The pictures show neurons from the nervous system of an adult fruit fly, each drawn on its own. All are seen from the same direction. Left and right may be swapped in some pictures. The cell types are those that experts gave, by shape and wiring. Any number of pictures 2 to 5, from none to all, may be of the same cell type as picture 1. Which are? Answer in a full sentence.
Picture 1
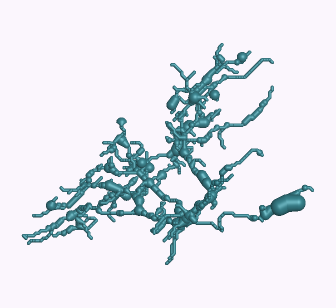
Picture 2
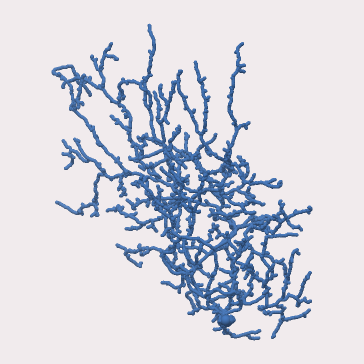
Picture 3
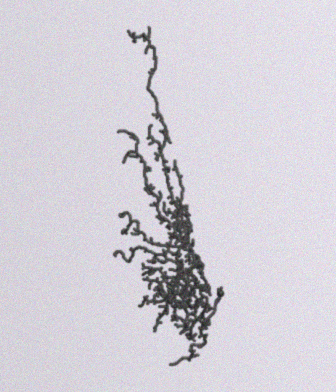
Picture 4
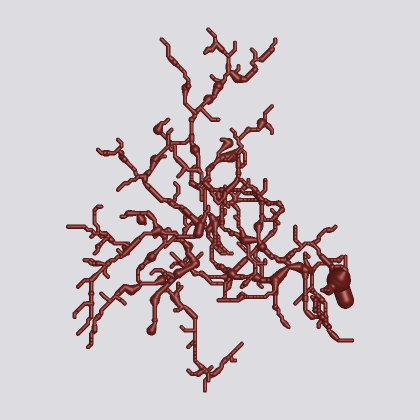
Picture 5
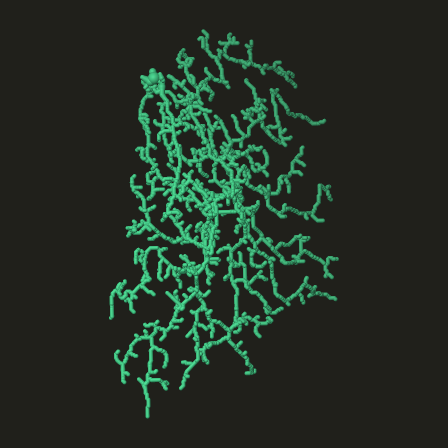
Picture 4 is of the same cell type.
